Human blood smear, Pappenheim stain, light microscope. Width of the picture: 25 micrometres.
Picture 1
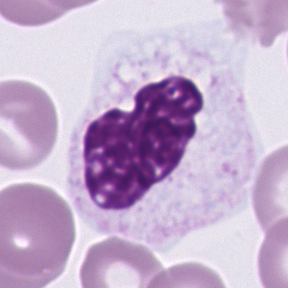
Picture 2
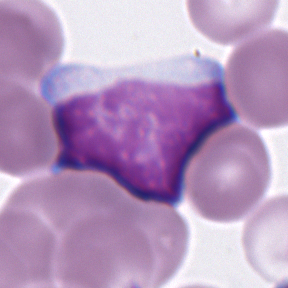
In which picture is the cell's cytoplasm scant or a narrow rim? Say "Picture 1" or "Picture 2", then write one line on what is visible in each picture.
Picture 2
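What picture 1 shows: Cytoplasm is abundant and surrounds the nucleus on all sides.
What picture 2 shows: The nucleus fills most of the cell and is a single unlobed mass.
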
